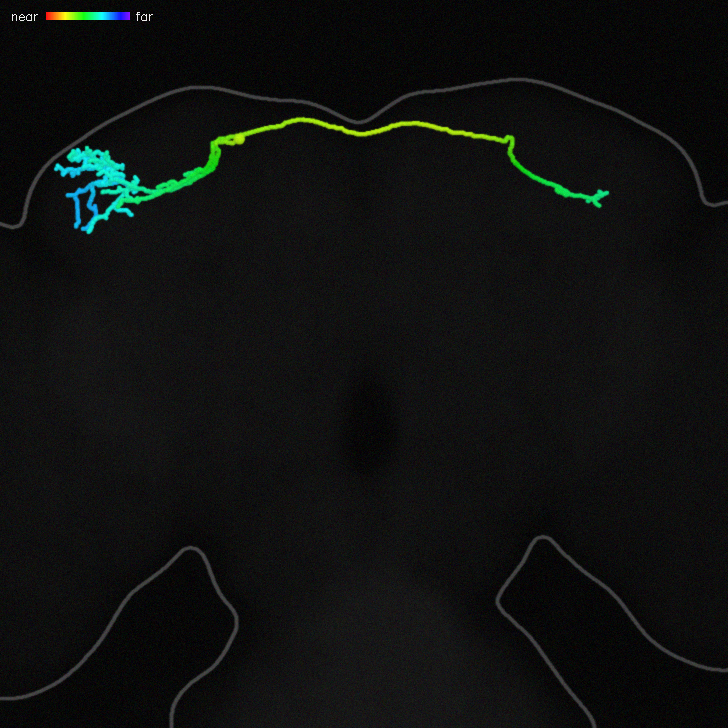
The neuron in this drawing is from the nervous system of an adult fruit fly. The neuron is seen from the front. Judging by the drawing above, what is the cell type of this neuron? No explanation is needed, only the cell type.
CB2934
